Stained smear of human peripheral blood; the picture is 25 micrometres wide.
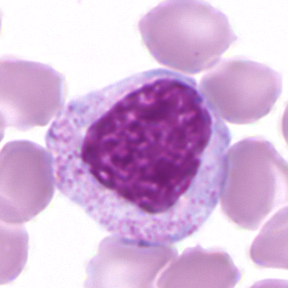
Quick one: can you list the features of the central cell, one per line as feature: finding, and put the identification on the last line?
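Nucleus position: off-centre, displaced toward upper right
Outline: roughly round, smooth, no surface projections
Granules: many, fine, pink-purple, throughout cytoplasm
Vacuoles: none in cytoplasm
Identity: metamyelocyte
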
